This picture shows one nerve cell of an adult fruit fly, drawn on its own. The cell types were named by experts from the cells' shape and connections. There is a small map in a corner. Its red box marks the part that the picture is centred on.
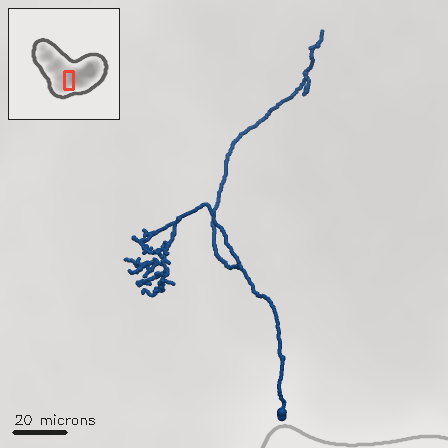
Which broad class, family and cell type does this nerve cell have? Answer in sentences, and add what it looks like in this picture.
This is a visual projection neuron. The family is LC. The cell type is LC30. By the scale bar it is about 150 microns tall in this view. As drawn here it is taller than it is wide.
